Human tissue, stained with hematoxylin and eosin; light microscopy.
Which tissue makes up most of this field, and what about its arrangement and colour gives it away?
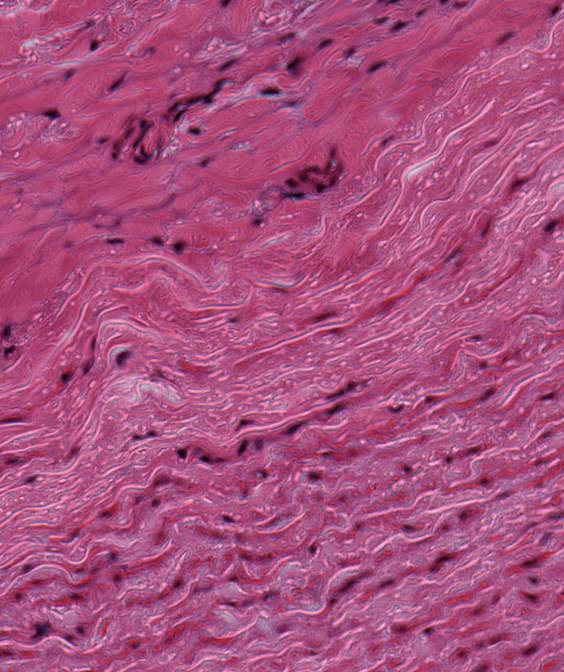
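What fills this field is the tunica media of an artery. Across its lower two-thirds the fibres are wavy and crimped, and they run obliquely, rising toward the right.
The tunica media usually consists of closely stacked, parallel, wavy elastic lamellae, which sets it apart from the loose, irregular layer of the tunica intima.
Sparse, dark, elongated nuclei lie lengthwise along the fibres.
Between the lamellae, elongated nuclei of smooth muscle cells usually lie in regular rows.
In the upper left part there are small clusters of crowded dark nuclei.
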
